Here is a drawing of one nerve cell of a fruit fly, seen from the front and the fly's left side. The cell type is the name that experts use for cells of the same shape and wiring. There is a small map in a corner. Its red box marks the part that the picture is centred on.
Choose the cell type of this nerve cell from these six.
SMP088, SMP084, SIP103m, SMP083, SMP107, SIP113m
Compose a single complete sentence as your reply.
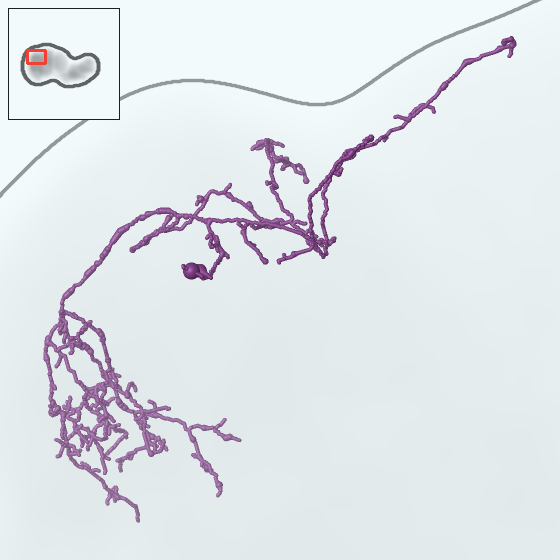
Typed by cell type, the nerve cell is SIP113m.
